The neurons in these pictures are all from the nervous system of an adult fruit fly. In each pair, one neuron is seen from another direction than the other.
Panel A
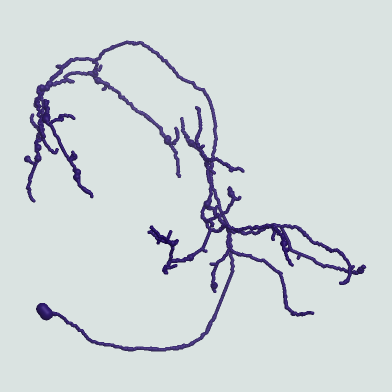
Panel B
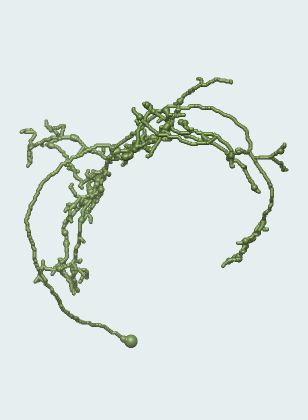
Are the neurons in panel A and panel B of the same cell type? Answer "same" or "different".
different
